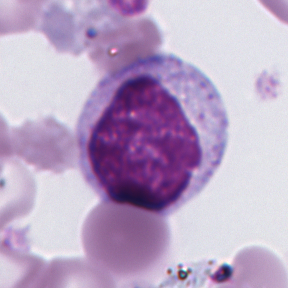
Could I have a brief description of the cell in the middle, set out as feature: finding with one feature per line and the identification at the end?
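Nucleus: off-centre, toward lower left
Chromatin: dark purple, patchy, paler spaces between clumps
Cytoplasm: moderate pale greyish-blue rim, widest upper right
Dots: fine, faint purple, scattered throughout cytoplasm
Cell: myelocyte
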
